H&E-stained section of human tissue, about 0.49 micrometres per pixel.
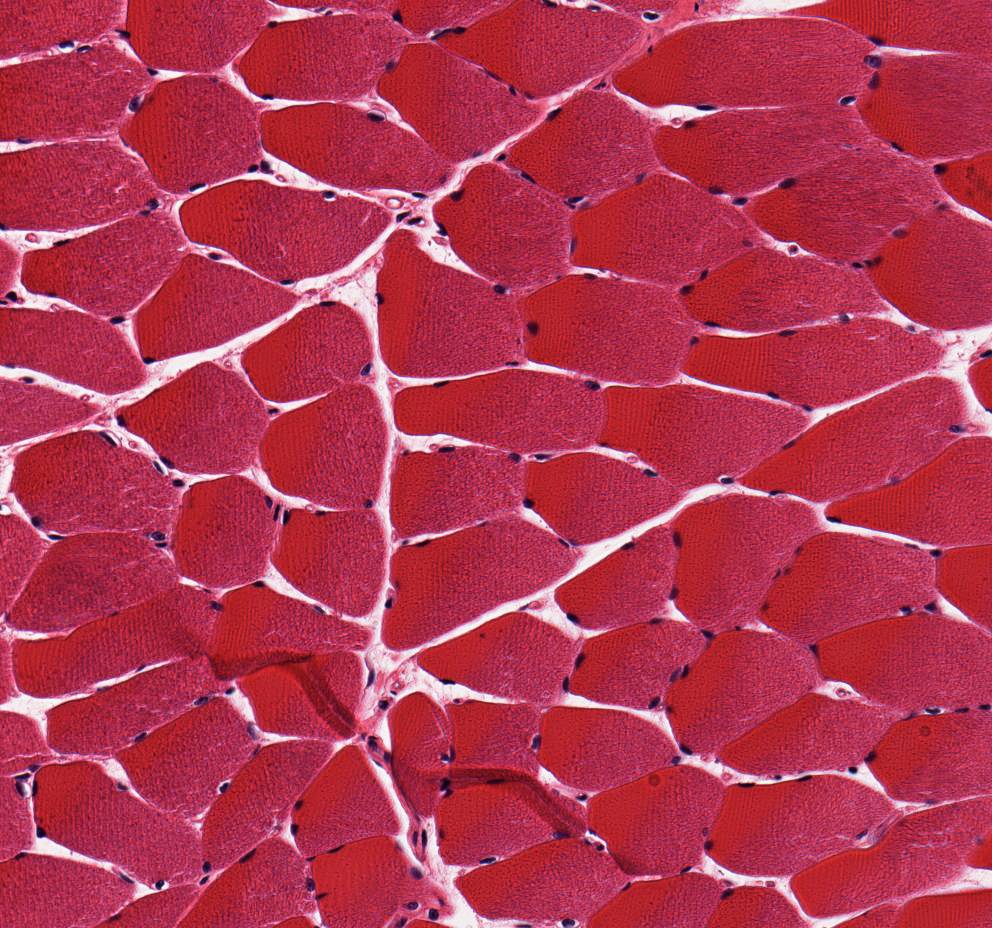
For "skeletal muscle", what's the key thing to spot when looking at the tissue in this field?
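So, the tissue here is skeletal muscle. Looking across the field, closely packed muscle fibres are cut in cross-section, each a polygonal profile.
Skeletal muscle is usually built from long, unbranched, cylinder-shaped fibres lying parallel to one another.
The fibres look broadly similar in size throughout. Their nuclei are small, dark and flattened, and they sit at the edges of the fibres. I see deeply eosinophilic cytoplasm with a fine stippled texture.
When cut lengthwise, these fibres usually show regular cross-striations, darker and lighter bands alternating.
Here the fibres are cut across instead.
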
